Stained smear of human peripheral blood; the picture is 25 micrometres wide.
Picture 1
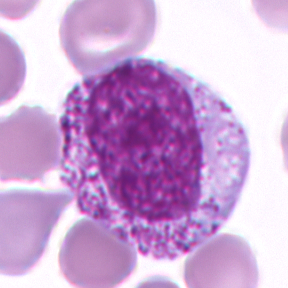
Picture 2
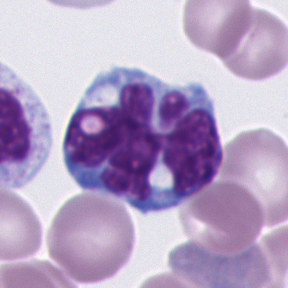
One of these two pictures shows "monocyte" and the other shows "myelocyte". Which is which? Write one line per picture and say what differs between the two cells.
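The cell in picture 1 is a myelocyte. The cytoplasm holds many coarse dark purple granules.
The cell in picture 2 is a monocyte. No granules can be seen in the cytoplasm.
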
